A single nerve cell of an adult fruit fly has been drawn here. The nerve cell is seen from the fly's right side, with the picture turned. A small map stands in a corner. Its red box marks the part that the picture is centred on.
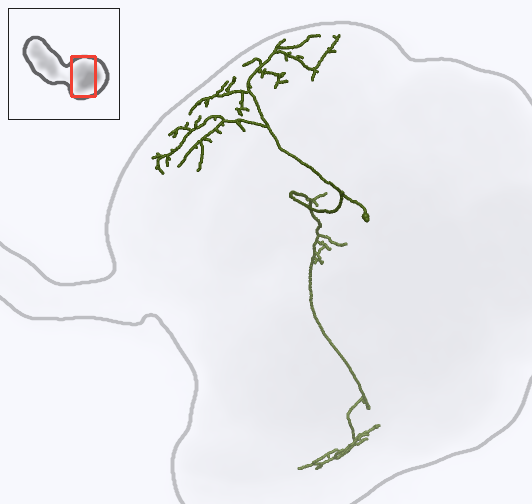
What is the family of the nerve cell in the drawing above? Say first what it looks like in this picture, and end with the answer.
Dozens of branch ends can be seen. As drawn here it is taller than it is wide. This is an optic-lobe intrinsic neuron. Its family is hemilineage VPNl&d1_lateral.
